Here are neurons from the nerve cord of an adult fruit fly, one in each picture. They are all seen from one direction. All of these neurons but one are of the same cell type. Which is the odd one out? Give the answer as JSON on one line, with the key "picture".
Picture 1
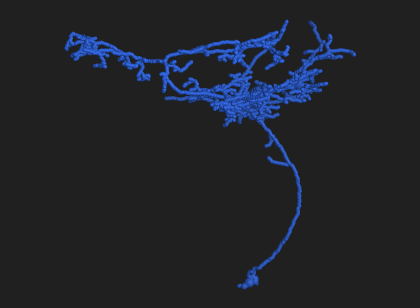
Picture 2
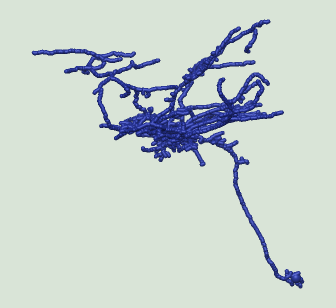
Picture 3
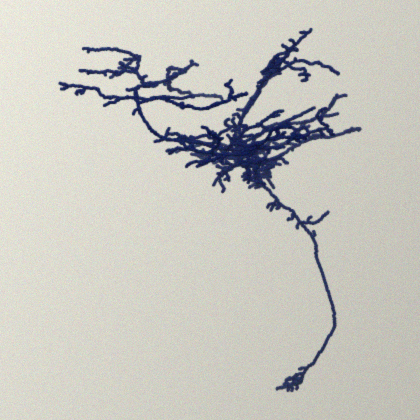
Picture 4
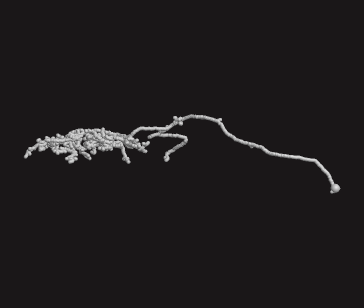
{"picture": 4}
